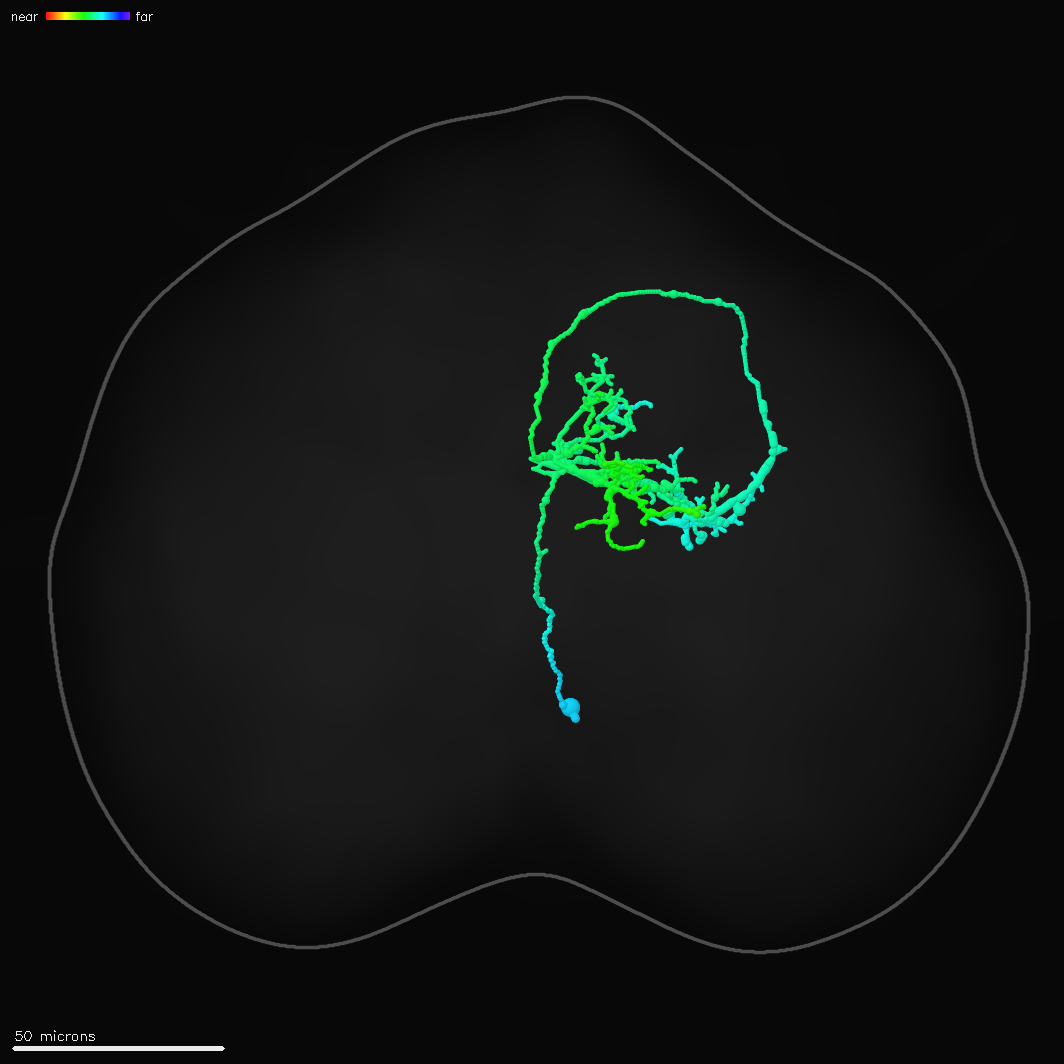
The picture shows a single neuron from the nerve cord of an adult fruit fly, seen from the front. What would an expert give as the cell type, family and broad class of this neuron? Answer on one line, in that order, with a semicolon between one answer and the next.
IN02A020; hemilineage 02A; nerve-cord intrinsic neuron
